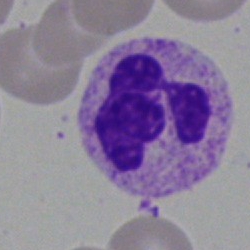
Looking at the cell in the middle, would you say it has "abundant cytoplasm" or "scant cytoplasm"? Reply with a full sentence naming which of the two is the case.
This cell holds plenty of cytoplasm around the nucleus.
